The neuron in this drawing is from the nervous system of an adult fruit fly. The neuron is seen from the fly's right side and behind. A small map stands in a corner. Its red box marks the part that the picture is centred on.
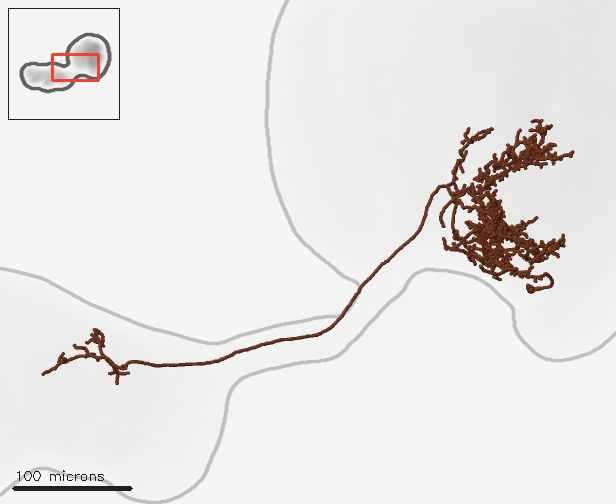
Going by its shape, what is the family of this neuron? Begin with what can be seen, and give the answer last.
By the scale bar it is about 450 microns wide in this view. Dozens of branch ends can be seen. This is a descending neuron. The family is DNge.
